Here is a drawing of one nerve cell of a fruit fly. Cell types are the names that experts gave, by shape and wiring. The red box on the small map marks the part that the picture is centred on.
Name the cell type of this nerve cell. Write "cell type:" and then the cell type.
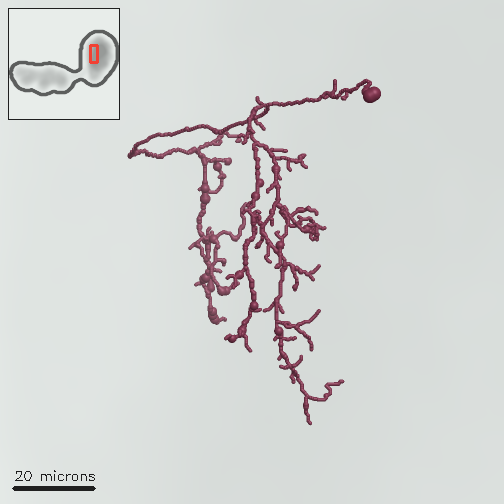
cell type: Tm35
